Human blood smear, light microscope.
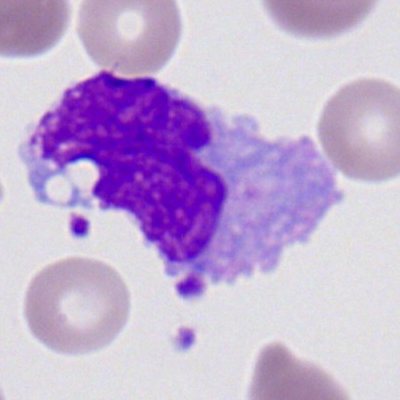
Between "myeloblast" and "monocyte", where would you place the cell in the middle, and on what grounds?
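It's a monocyte, not a myeloblast. The chromatin is dark purple with a mottled, clumped texture. There's a generous amount of pale blue-grey cytoplasm, mostly to the right of the nucleus, with fine, faint pinkish granules scattered throughout. Over at the left edge, beside the nucleus, sit two clear round vacuoles.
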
